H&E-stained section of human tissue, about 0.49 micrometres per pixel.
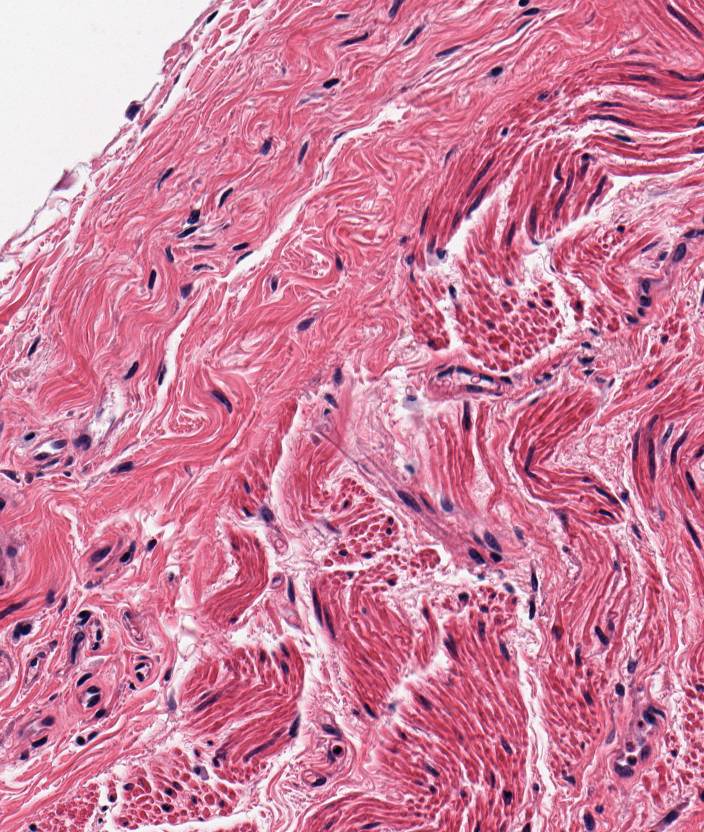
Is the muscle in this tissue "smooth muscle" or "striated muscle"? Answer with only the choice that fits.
Smooth muscle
